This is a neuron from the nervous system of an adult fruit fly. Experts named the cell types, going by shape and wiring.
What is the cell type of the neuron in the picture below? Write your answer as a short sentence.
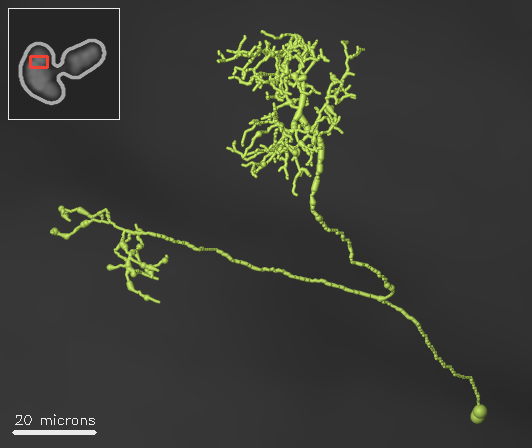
The cell type is LC15.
